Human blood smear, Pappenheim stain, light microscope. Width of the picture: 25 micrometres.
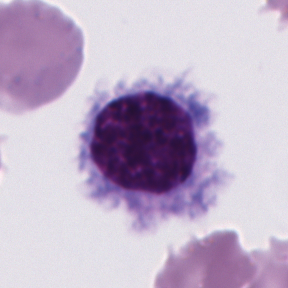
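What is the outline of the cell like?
It is ragged all the way round rather than smooth, with fine hair-like projections on every side.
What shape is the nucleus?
Round, with no notch or lobes; it is about 10 micrometres across, within a cell about 13 micrometres across.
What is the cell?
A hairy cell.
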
